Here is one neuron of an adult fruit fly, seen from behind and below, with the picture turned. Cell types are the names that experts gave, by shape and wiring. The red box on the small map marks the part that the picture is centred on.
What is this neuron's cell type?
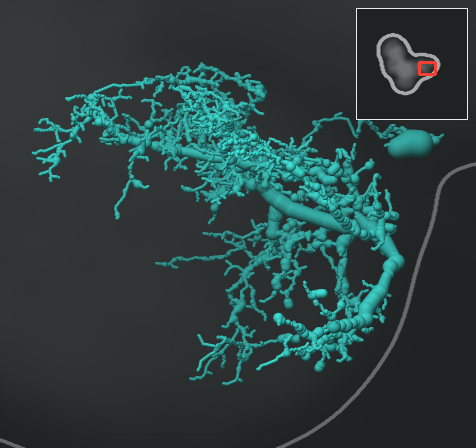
IN19A022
